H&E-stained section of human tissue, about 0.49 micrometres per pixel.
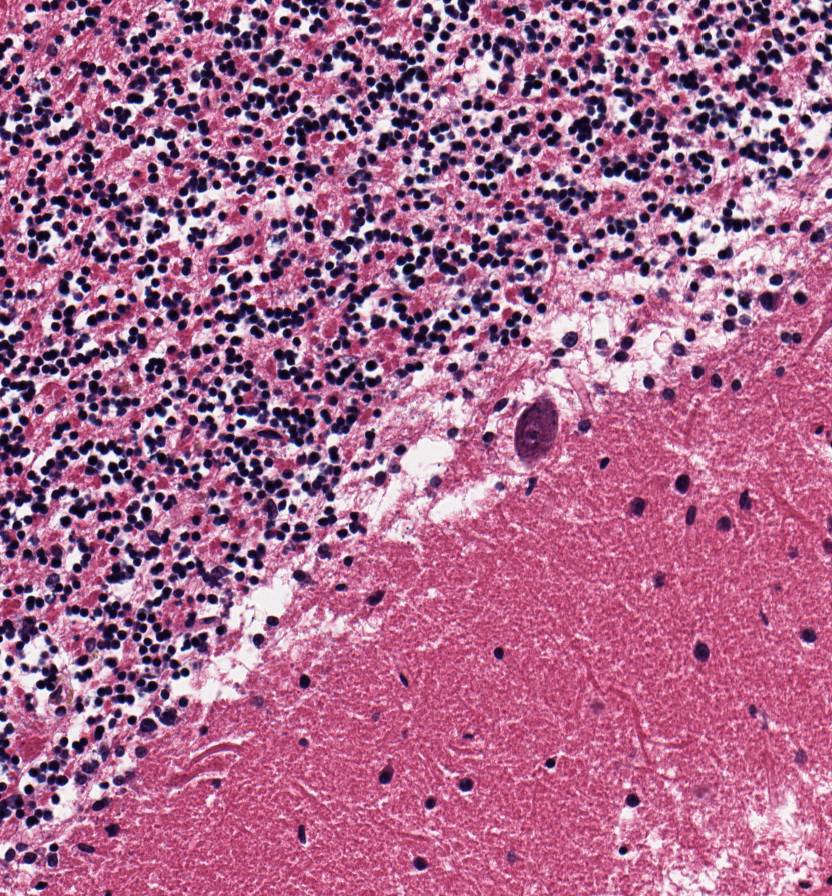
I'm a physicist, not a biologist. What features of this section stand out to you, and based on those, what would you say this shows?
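Densely packed cells with small, round, darkly stained nuclei and scant visible cytoplasm crowd the upper left layer. Small irregular nucleus-free pink patches lie among these nuclei. A pale pink layer with sparse nuclei fills the lower right, meeting the first along a diagonal. On this boundary near the centre sits a single large neuron, a Purkinje cell, with abundant purplish cytoplasm. The section is cerebellum.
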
